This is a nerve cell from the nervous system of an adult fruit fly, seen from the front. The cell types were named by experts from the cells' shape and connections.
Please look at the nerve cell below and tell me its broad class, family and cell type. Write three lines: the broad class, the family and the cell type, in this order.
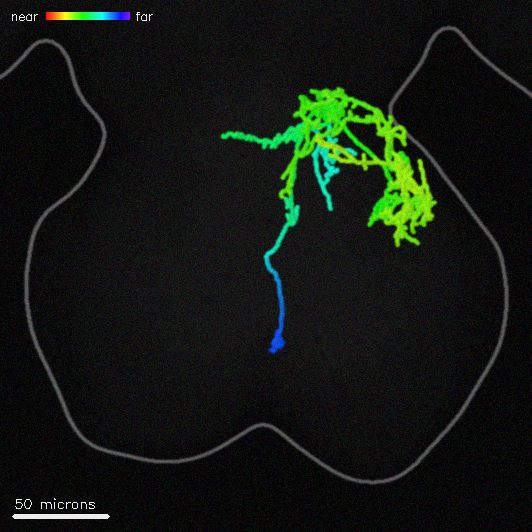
nerve-cord intrinsic neuron
hemilineage 06B
IN06B047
